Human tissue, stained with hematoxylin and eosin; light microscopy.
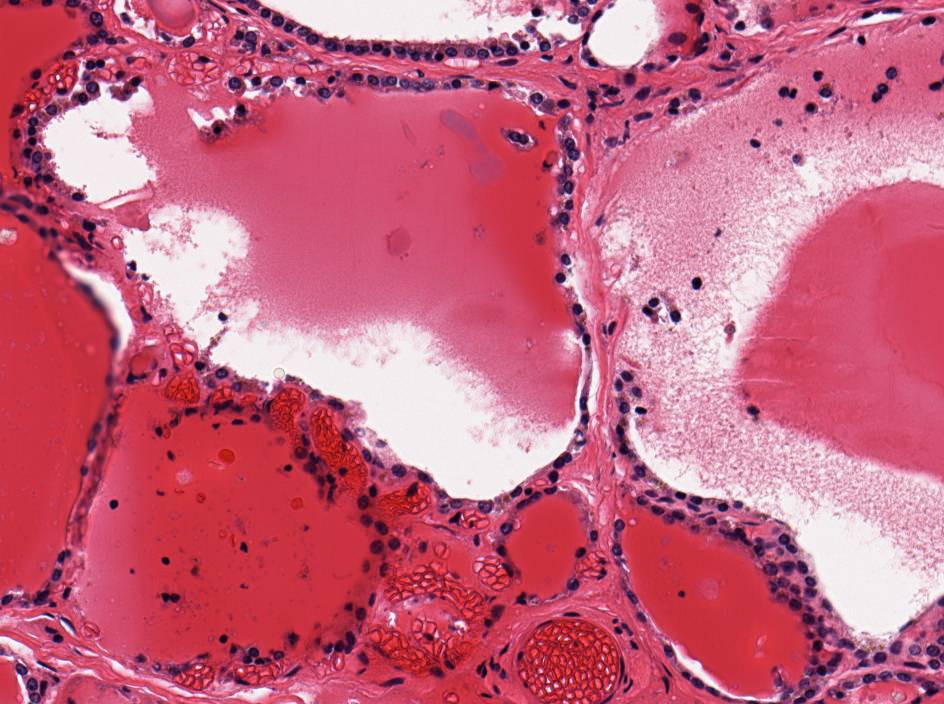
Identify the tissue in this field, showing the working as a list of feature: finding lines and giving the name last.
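Follicles: closely packed, widely varying in size
Contents: eosinophilic material filling each follicle
Lining: single layer of flattened to low cuboidal epithelial cells
Stroma: thin strands of pink fibrous tissue between follicles
Fat cells: none in the field
Vessel: round, crowded with red blood cells, near bottom centre
Name: thyroid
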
